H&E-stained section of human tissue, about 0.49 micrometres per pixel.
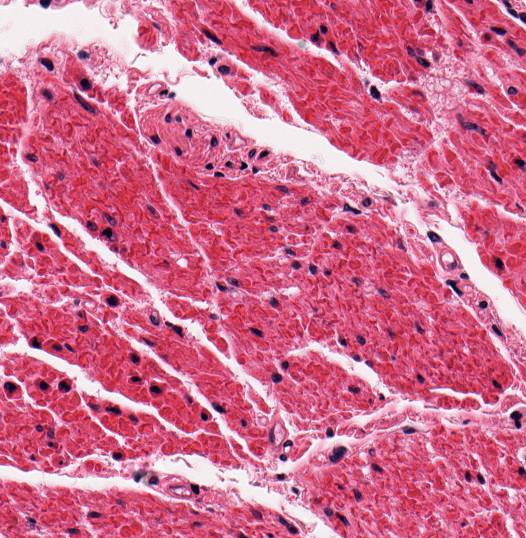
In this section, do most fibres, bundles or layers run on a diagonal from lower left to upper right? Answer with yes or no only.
No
